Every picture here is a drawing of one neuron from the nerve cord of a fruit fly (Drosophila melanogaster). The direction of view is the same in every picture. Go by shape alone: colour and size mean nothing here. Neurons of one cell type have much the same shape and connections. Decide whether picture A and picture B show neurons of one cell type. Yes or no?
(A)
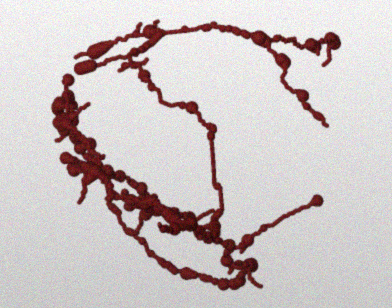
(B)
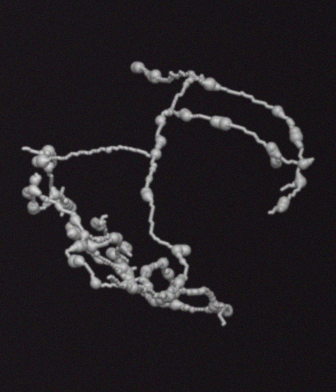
yes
